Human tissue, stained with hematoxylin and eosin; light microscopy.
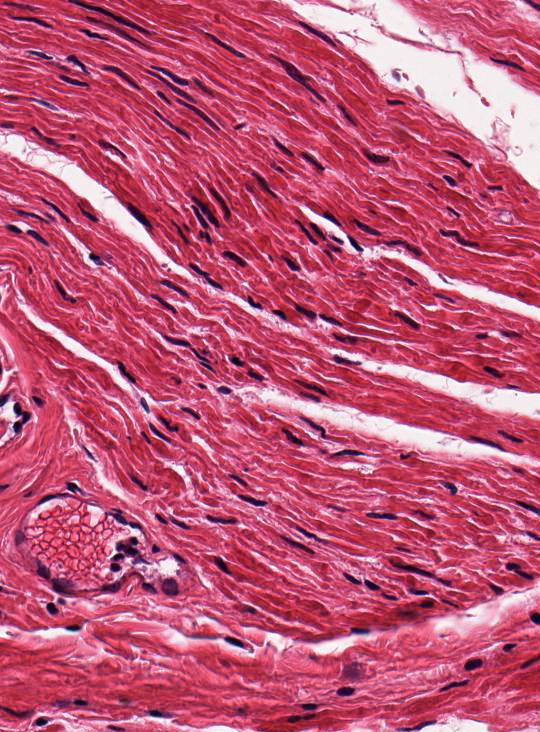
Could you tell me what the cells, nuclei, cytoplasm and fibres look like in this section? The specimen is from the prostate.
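Composition: almost the whole field is long, tightly packed spindle-shaped muscle cells grouped into bundles. Orientation: most bundles run obliquely, sloping down from upper left to lower right. Nuclei: dark, elongated, cigar-shaped, lying along the cells' length. Cytoplasm: pink, eosinophilic, with no cross-striations visible.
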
